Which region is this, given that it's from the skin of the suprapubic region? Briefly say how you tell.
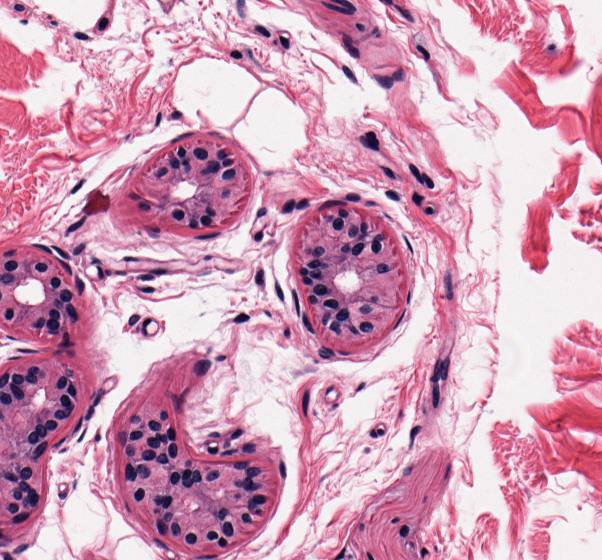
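This is eccrine sweat gland: rounded tubule profiles cluster in the centre and along the left edge, set in connective tissue. The top-centre tubule and the one right of centre each show a small, round central lumen.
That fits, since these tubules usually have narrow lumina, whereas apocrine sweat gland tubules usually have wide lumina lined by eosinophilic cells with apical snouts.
They're lined by cells with pale pinkish-lilac cytoplasm and round to oval dark-blue nuclei, with wispy pale pink connective tissue between them.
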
